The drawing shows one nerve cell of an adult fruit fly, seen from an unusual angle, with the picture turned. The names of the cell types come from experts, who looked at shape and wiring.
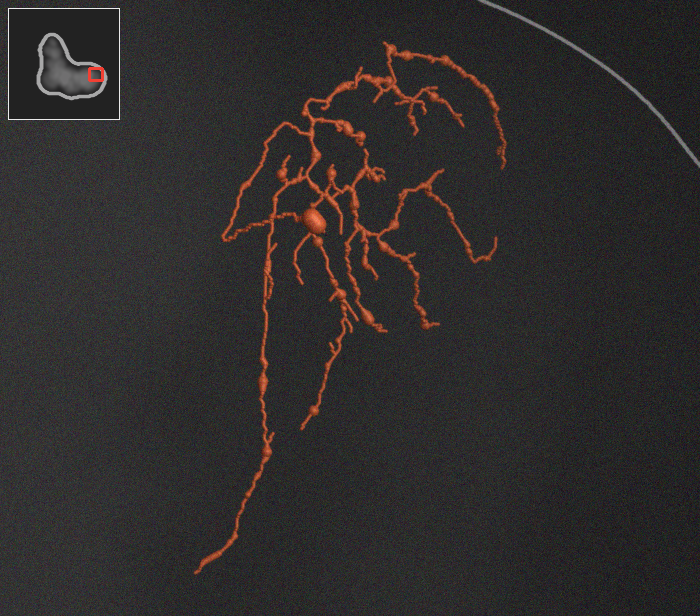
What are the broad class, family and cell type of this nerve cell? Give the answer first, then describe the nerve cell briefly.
This is an optic-lobe intrinsic neuron. The family is Cm. Its cell type is Cm12. The picture shows dozens of branch ends. In this view it is taller than it is wide.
